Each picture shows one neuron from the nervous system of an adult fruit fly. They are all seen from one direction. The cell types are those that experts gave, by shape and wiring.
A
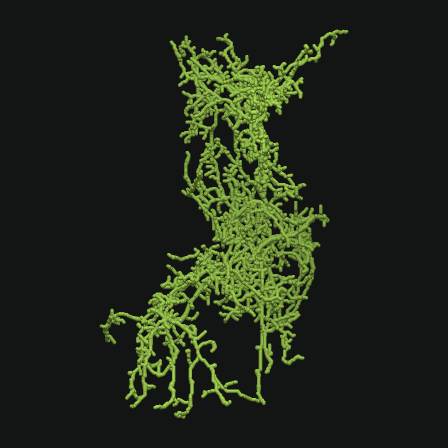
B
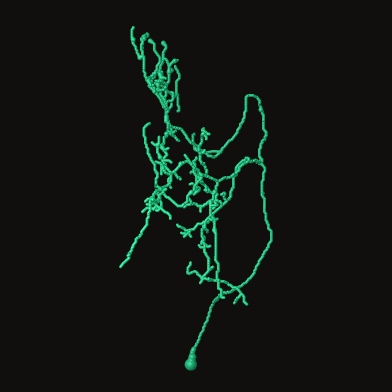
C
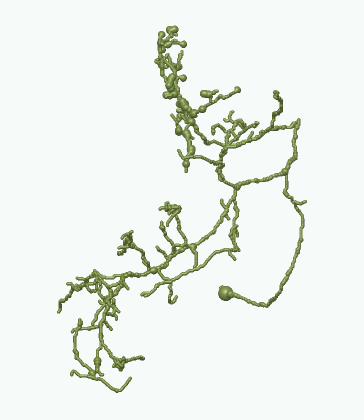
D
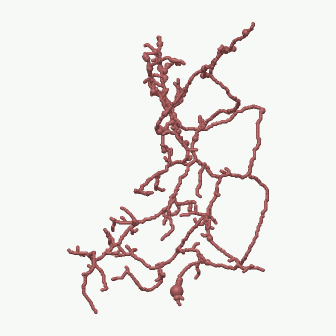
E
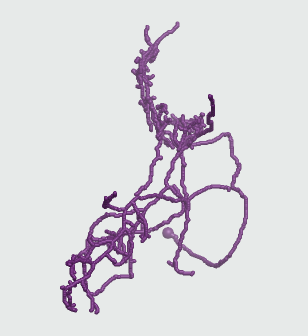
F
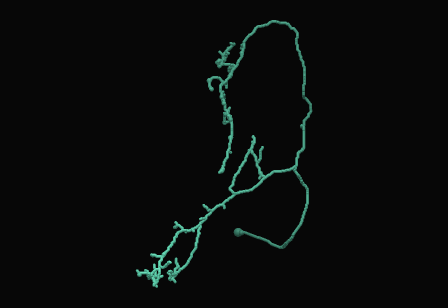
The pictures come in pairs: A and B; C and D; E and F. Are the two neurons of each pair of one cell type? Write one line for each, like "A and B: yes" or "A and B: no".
A and B: no
C and D: yes
E and F: yes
